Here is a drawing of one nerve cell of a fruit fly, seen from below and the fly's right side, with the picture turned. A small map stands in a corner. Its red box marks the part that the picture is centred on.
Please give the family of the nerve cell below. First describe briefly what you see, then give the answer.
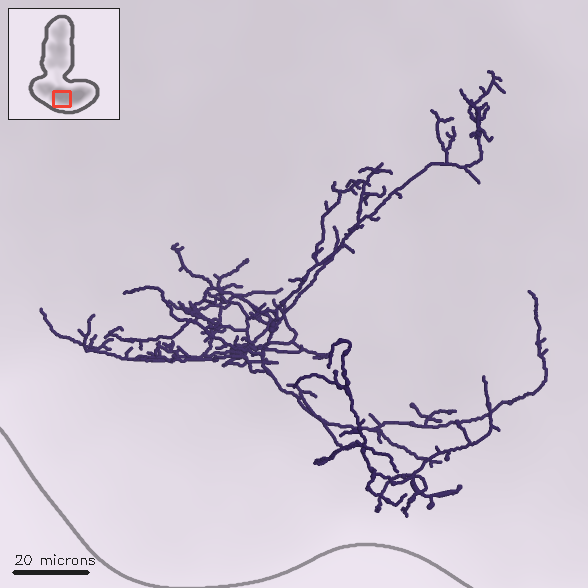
It lies in the brain. From left to right in the picture it spans about 140 microns. Dozens of branch ends can be seen. It is a central-brain intrinsic neuron. The family is hemilineage AOTUv1_medial.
